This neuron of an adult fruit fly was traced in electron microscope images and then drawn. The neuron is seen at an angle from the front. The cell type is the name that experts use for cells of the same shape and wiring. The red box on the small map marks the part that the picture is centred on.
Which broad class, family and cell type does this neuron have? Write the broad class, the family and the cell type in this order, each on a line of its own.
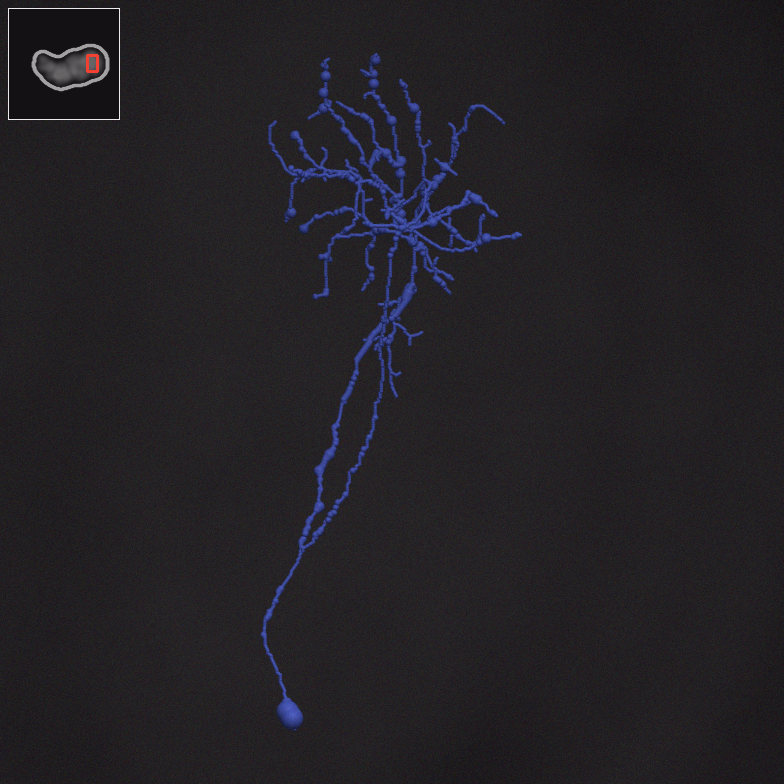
visual projection neuron
LC
LC25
